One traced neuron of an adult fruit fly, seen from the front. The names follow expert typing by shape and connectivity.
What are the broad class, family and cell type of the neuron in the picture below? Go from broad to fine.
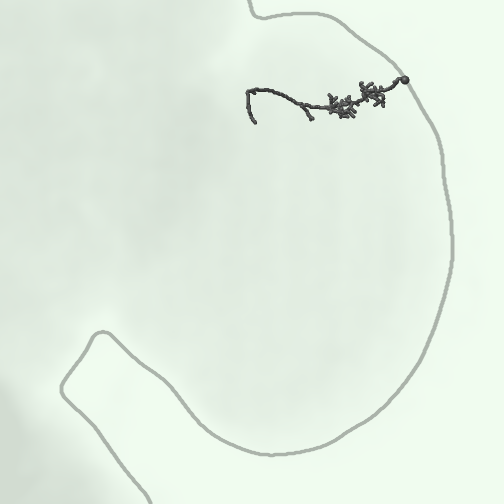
optic-lobe intrinsic neuron; TmY; TmY18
